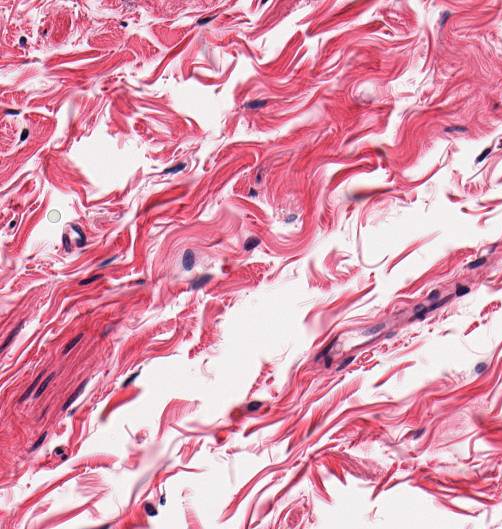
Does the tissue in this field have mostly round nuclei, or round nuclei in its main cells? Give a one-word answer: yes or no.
No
